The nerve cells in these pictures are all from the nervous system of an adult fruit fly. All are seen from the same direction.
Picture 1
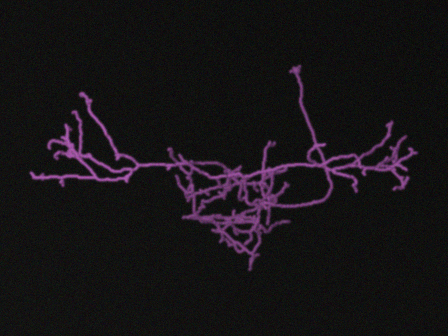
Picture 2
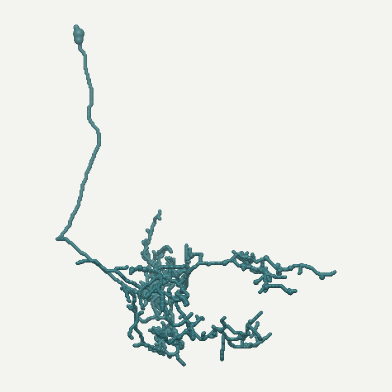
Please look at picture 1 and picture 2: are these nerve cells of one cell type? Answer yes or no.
no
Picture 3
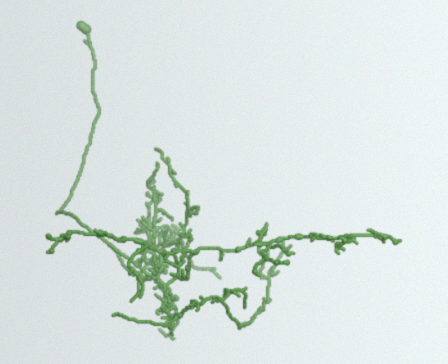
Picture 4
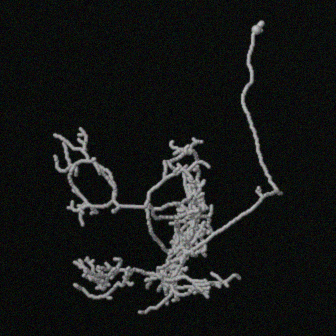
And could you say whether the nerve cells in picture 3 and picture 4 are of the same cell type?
no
